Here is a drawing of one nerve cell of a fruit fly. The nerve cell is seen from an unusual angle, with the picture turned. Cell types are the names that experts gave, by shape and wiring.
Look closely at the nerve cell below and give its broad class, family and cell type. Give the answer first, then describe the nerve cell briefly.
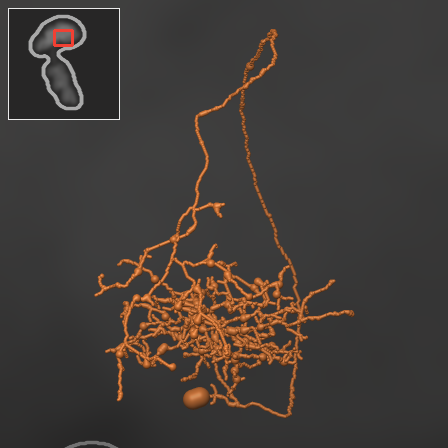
It is an optic-lobe intrinsic neuron. The family is MeLo. Its cell type is MeLo12. The cell body can be seen at the bottom of the picture. The picture shows dozens of branch ends.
